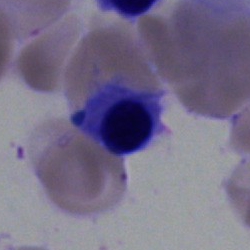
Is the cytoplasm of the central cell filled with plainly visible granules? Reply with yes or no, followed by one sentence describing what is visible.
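No. The cytoplasm shows no visible granules.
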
